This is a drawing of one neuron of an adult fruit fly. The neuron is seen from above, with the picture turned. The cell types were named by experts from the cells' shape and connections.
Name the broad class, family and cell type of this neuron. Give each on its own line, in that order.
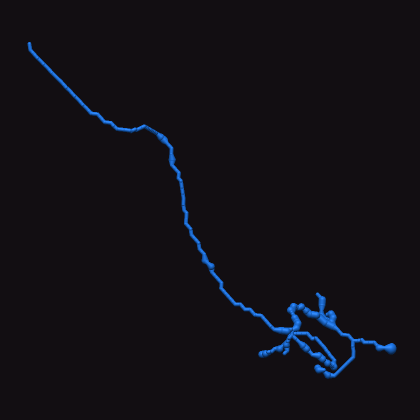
sensory neuron entering the brain
class olfactory
ORN_VL2p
